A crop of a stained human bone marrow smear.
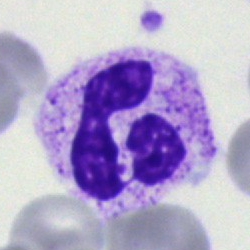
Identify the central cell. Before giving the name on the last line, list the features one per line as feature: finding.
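Chromatin: dark purple, coarsely clumped
Cell contour: roughly round, edge slightly uneven
Cytoplasm: plentiful, pale lilac
Granulation: fine purple granules throughout the cytoplasm
Cell type: segmented neutrophil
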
